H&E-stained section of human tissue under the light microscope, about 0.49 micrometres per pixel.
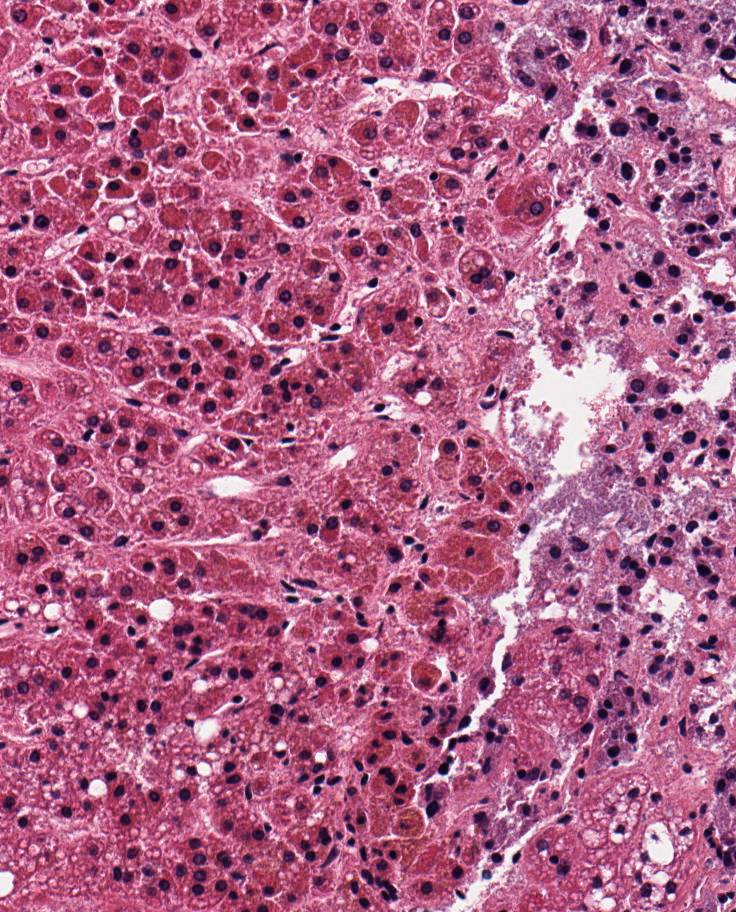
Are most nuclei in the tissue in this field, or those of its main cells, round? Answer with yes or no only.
Yes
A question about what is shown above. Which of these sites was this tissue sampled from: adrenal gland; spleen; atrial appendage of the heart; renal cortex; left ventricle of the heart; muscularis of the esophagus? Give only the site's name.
adrenal gland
